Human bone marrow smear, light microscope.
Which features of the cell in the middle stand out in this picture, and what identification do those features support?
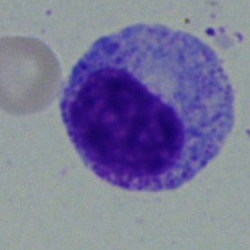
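Let me start with the outline: round, though the edge is slightly uneven. The nucleus has settled off-centre, toward the lower left, and its chromatin is dark purple throughout. Scattered through the cytoplasm I can make out fine purple granules. So this is a myelocyte.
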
